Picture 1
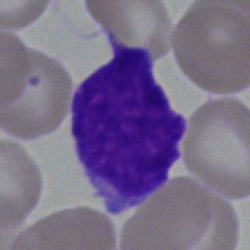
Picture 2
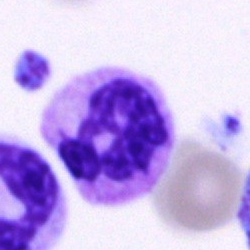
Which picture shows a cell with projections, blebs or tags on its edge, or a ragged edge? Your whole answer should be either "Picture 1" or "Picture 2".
Picture 1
